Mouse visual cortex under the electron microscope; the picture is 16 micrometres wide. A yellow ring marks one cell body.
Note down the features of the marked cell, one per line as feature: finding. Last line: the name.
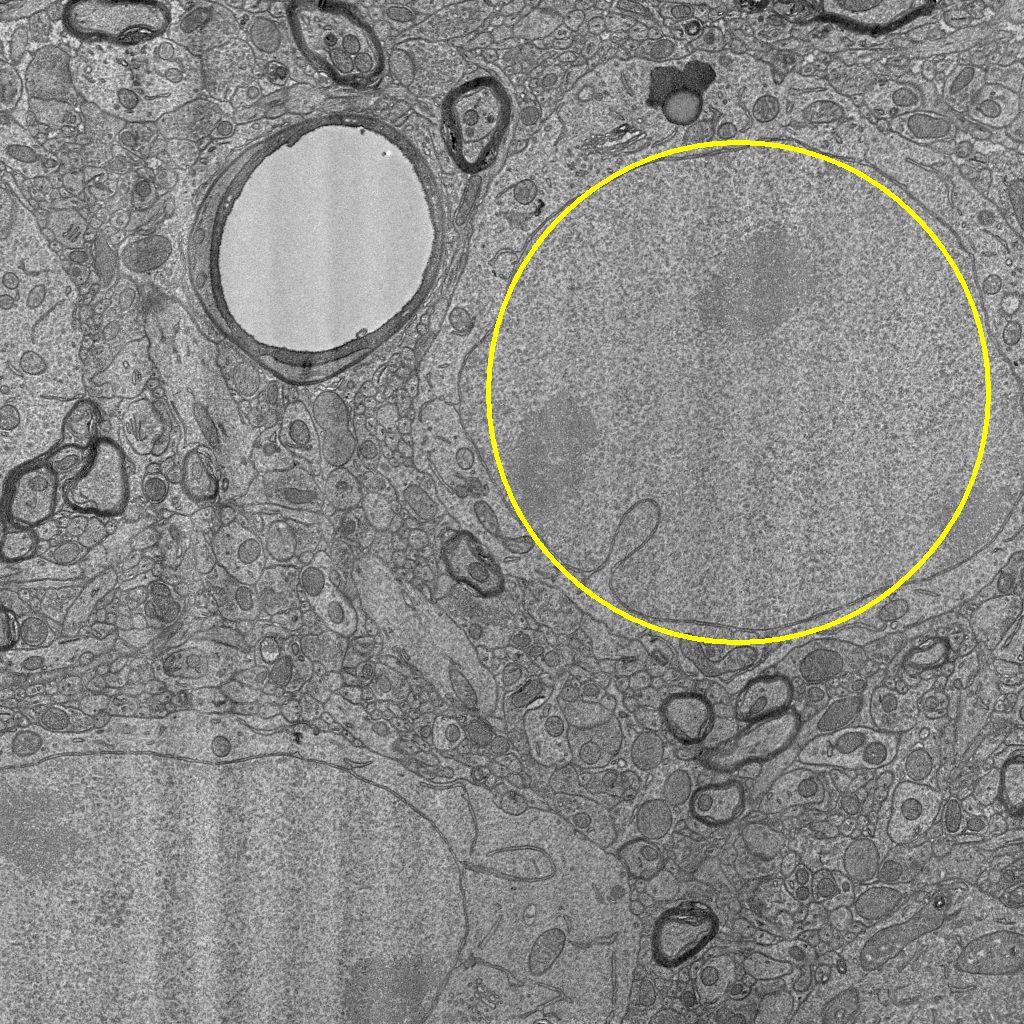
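Outline: nucleus nearly round, whole outline within the picture
Envelope: one deep, narrow fold into the nucleus at lower left
Chromatin: no dense band lining the inner face of the envelope
Shading: faint vertical lighter and darker bands across lower left of wide view
Identity: excitatory neuron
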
